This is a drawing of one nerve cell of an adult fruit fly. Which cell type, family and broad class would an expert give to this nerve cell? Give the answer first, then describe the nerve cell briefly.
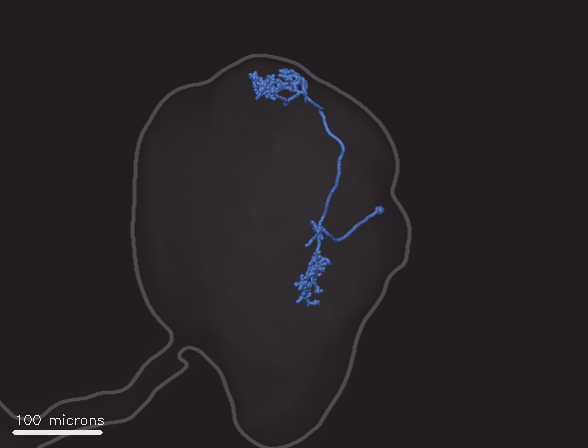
Its cell type is mAL6. The family is hemilineage CREa1_ventral. Its broad class is central-brain intrinsic neuron. By the scale bar it is about 250 microns tall in this view. As drawn here it is taller than it is wide.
